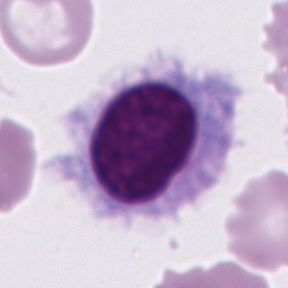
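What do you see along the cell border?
It is ragged, with many fine, hair-like projections.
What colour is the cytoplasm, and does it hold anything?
It is pale greyish blue, with no distinct granules and no clear vacuoles.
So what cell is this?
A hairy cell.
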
